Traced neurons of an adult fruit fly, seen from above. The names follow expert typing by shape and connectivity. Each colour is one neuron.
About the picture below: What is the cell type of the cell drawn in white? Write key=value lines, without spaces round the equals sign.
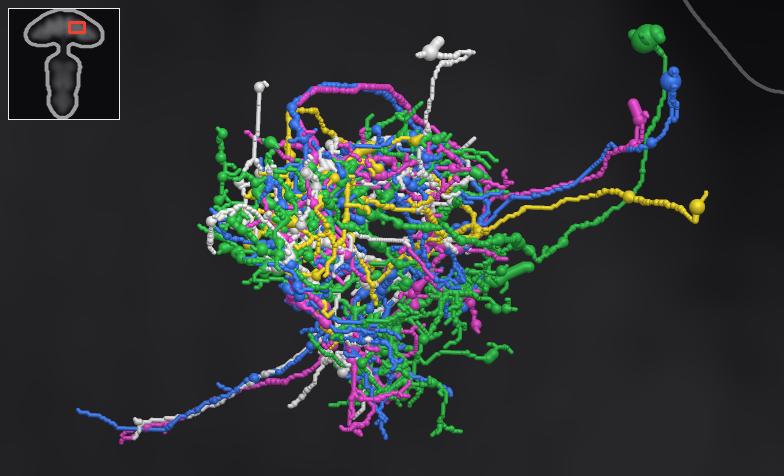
cell_type=SLP162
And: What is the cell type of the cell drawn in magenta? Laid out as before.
cell_type=SLP035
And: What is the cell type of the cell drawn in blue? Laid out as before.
cell_type=SLP036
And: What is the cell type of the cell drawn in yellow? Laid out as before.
cell_type=SLP026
